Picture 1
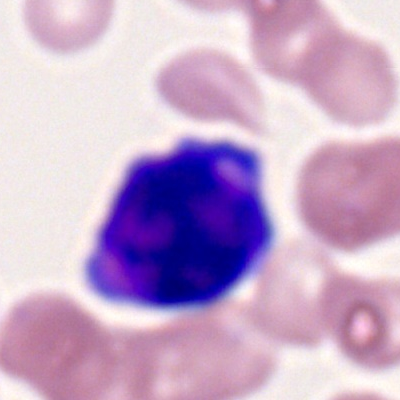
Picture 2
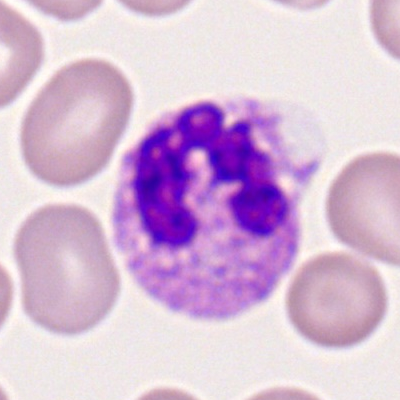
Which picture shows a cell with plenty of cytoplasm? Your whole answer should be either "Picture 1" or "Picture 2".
Picture 2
